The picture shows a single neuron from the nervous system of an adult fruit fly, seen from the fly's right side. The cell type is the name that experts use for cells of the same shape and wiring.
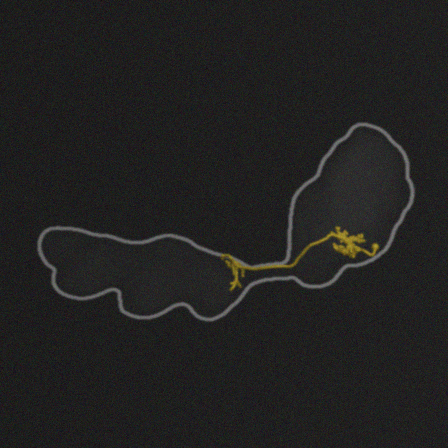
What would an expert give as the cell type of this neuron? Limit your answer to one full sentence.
As for cell type, this neuron is DNge019.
